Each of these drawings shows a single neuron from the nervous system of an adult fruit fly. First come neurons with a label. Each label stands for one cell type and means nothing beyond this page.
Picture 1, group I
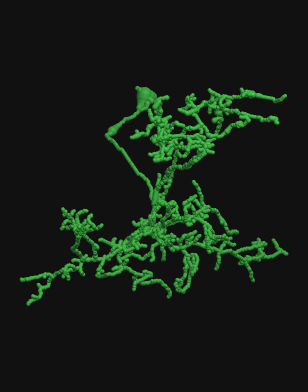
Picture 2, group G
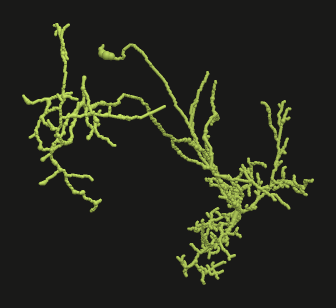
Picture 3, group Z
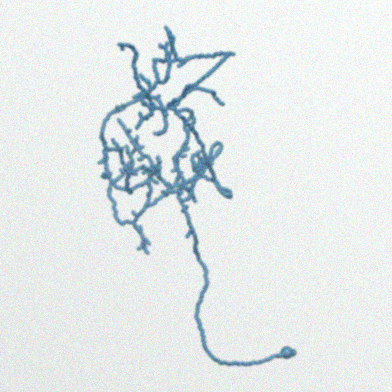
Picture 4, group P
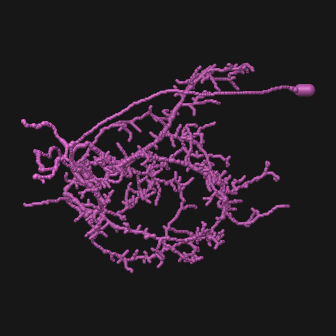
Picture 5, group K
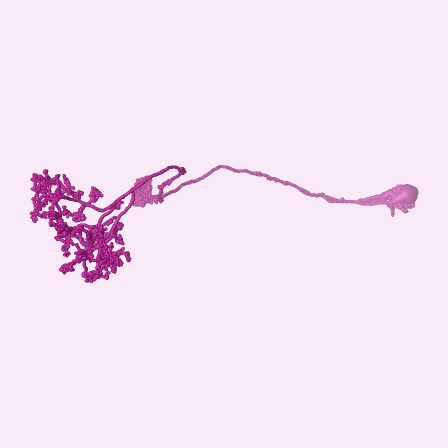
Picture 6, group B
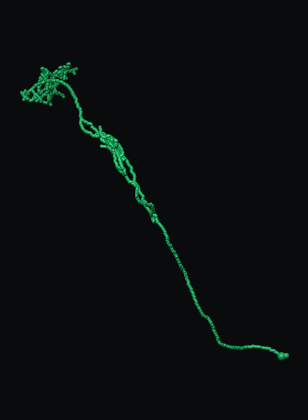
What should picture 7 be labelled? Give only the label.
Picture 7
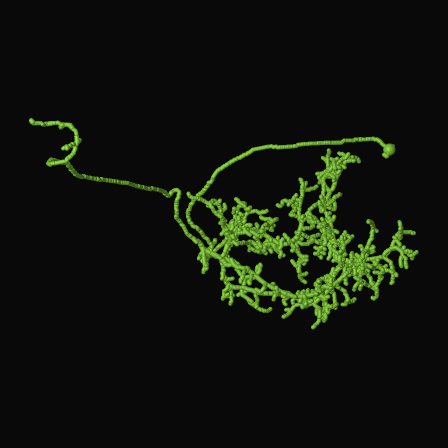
group P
